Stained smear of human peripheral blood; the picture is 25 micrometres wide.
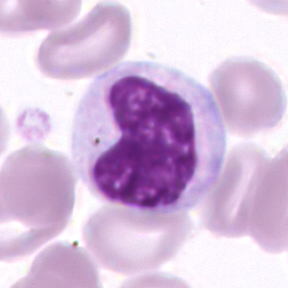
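Metamyelocyte. The cell is about 13 micrometres across, and the nucleus fills about 60% of its area. A notch indents the left side of the nucleus. The pale greyish-blue cytoplasm forms a rim wider on the left of the nucleus than on the right. A single tiny dark dot lies in the cytoplasm just left of the nucleus.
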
